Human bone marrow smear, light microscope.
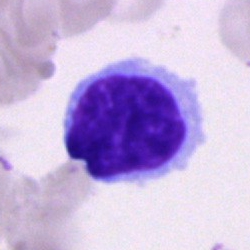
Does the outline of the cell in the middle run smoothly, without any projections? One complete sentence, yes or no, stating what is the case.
No, by its outline the cell is rough, not smooth and even.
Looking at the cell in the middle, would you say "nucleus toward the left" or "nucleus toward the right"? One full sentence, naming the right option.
This cell carries its nucleus toward the left side.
